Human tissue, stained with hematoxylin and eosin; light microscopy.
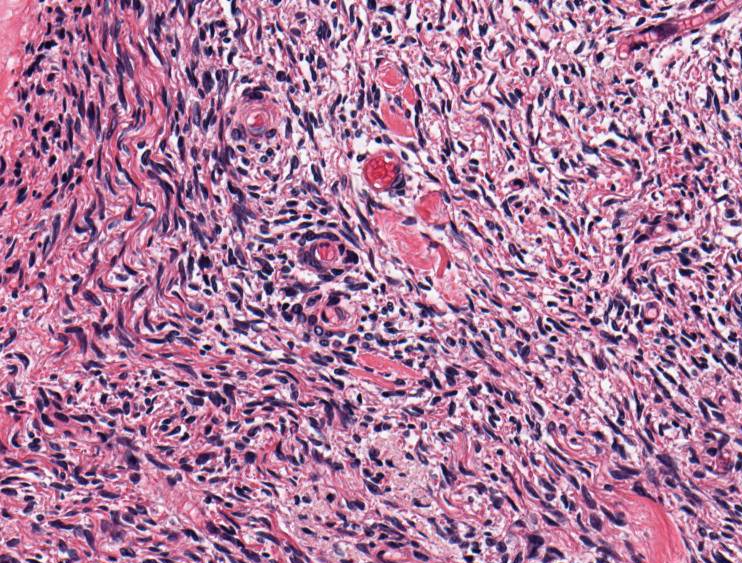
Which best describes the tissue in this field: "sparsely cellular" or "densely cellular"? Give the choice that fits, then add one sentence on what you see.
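Densely cellular. The whole field is filled by densely packed spindle cells, with no epithelium anywhere.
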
